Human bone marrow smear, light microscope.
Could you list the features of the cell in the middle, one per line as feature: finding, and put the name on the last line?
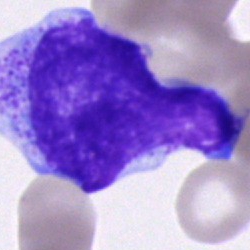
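Outline: irregular and angular, not round
Nucleus: large, irregular, filling most of the cell
Nuclear extension: narrower, tapering toward the right
Cytoplasm: pale blue, widest rim on the left
Granules: fine, purple, scattered, plainest on the left
Name: promyelocyte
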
